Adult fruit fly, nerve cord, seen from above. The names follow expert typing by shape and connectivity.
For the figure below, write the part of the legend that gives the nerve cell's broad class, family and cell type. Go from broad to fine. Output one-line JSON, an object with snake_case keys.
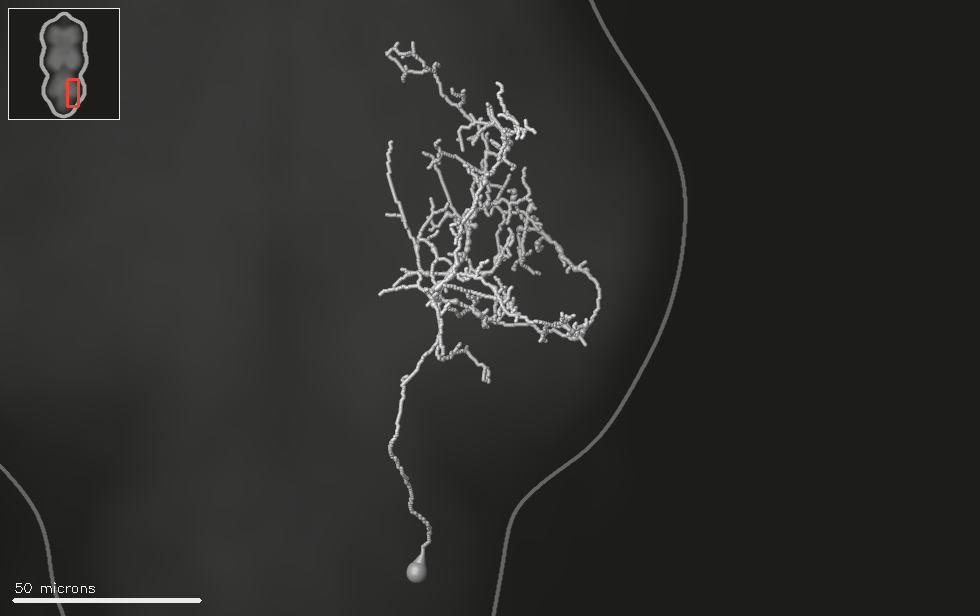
{"broad_class": "nerve-cord intrinsic neuron", "family": "hemilineage 20A.22A", "cell_type": "IN20A.22A047"}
